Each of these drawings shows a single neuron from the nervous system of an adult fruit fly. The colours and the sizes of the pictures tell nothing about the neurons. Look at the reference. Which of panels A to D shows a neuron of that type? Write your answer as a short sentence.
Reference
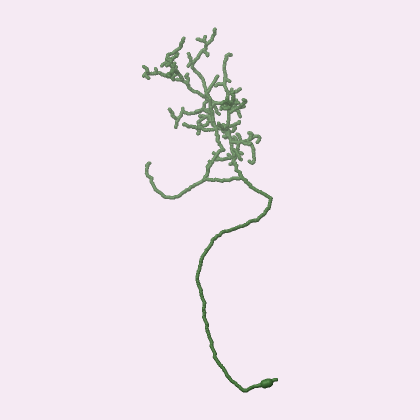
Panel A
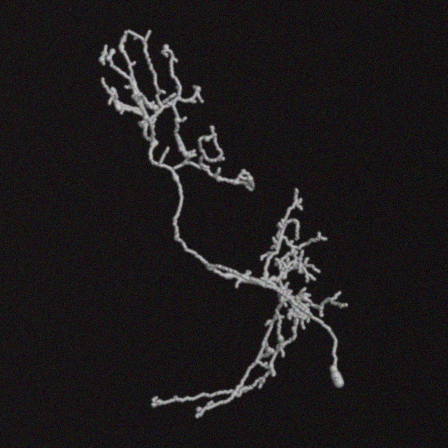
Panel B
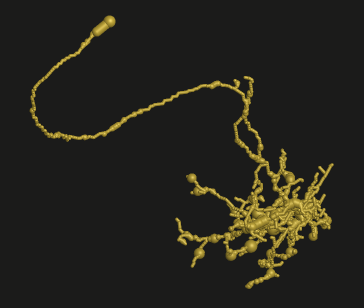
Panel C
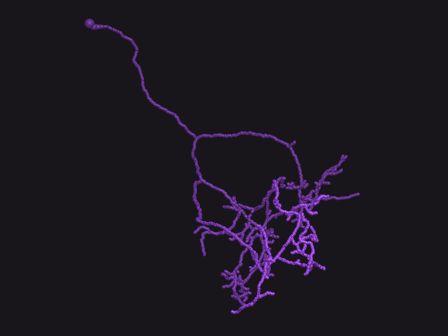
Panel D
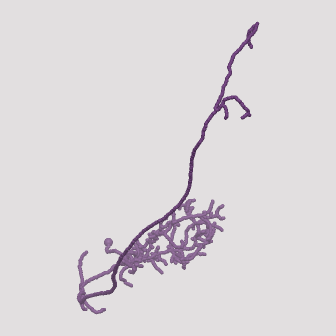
Panel B is of the same cell type.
